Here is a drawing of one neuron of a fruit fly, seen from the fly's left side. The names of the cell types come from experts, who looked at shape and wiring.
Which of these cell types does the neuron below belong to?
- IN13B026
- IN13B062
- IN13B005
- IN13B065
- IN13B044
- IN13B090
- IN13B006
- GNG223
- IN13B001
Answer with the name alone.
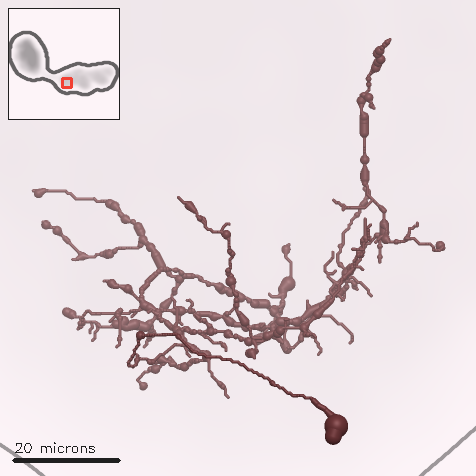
IN13B065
